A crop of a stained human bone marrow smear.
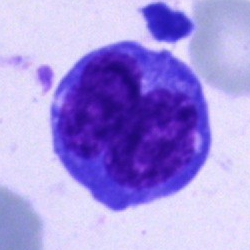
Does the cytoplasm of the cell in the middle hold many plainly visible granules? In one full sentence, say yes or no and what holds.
No, not a single granule can be seen in its cytoplasm.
